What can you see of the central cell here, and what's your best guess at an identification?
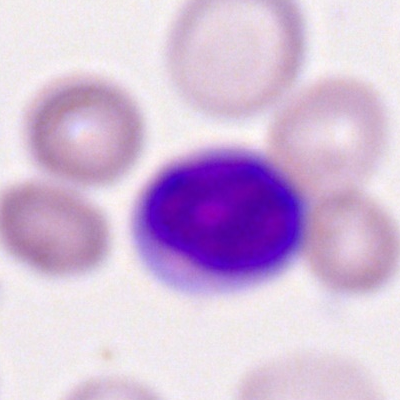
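A smooth, rounded outline without projections encloses this cell. Its nuclear chromatin stains deep purple and looks dense. Around the nucleus runs a scant rim of pale blue cytoplasm, widest along the lower left edge, in which no distinct granules are seen. The cell is a lymphocyte.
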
